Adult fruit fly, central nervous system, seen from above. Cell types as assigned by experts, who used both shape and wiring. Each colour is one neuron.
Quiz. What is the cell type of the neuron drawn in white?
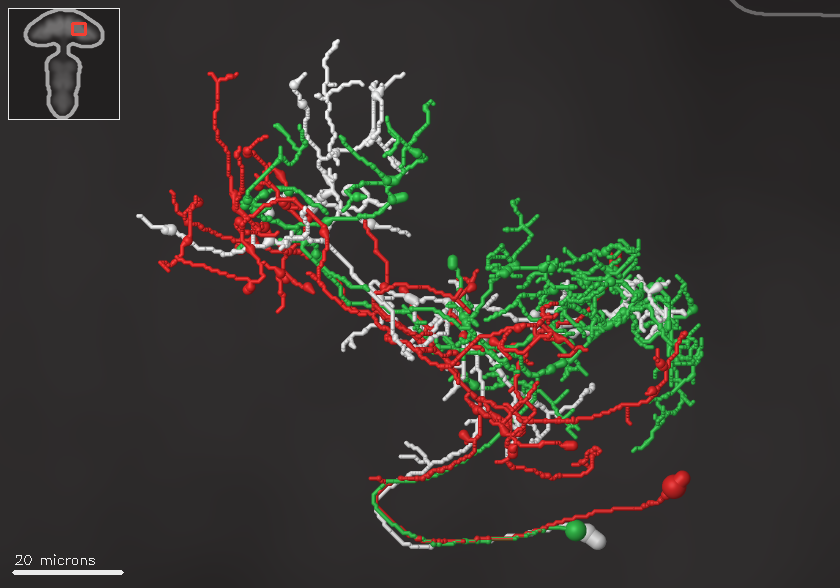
CB4115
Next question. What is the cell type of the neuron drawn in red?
LHPV4d3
